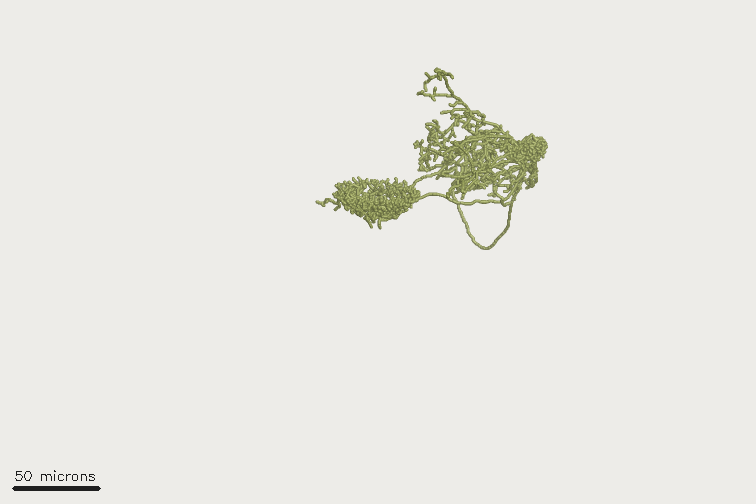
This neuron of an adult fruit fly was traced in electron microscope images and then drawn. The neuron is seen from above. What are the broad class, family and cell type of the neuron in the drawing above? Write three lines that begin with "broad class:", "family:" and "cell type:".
broad class: central-brain intrinsic neuron
family: hemilineage LALv1_dorsal
cell type: ExR6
